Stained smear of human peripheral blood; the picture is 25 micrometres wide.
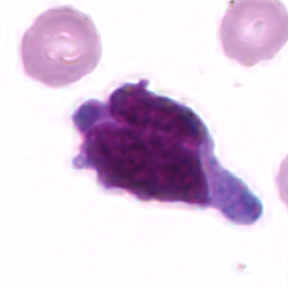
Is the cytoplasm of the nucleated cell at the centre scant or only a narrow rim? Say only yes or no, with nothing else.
Yes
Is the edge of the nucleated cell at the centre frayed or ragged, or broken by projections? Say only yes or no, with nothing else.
Yes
